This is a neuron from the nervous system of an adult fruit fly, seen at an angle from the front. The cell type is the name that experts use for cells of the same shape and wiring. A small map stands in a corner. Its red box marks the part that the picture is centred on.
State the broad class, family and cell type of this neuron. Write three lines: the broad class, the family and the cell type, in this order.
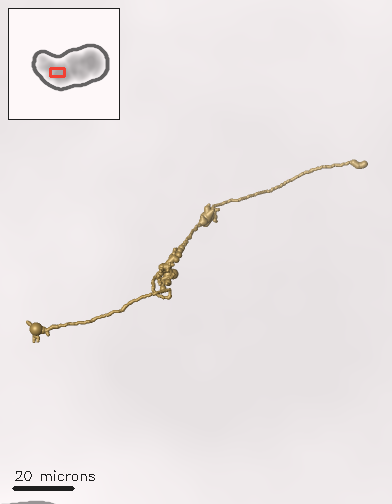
optic-lobe intrinsic neuron
Tm
Tm1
